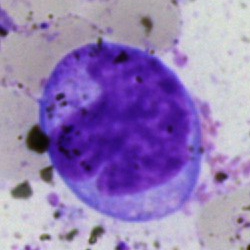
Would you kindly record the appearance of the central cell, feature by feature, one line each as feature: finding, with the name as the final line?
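Nucleus: fills most of the cell
Indentation: broad, on the upper left side of the nucleus
Cytoplasm: pale blue
Rim: widest along the bottom of the cell
Name: monocyte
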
